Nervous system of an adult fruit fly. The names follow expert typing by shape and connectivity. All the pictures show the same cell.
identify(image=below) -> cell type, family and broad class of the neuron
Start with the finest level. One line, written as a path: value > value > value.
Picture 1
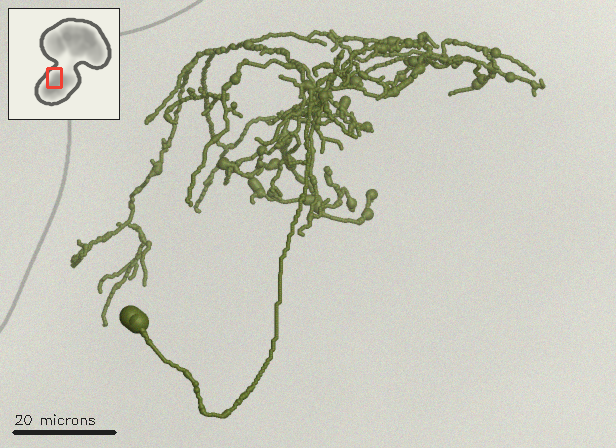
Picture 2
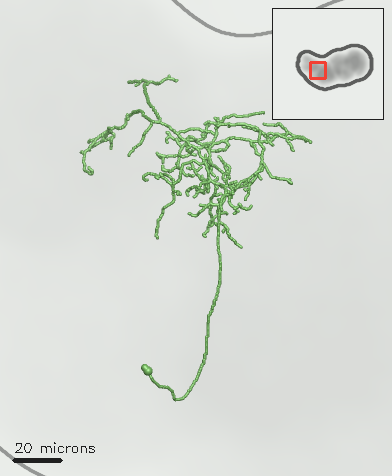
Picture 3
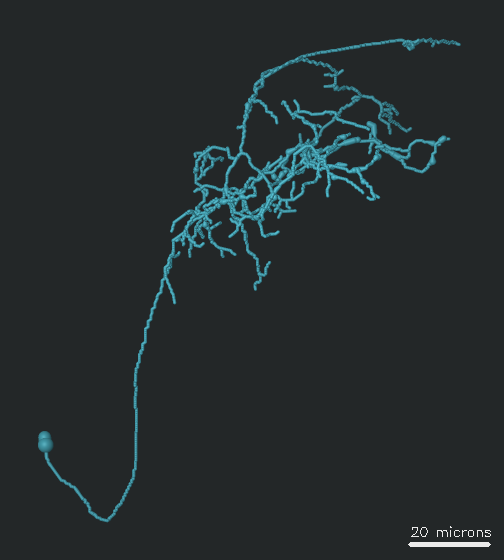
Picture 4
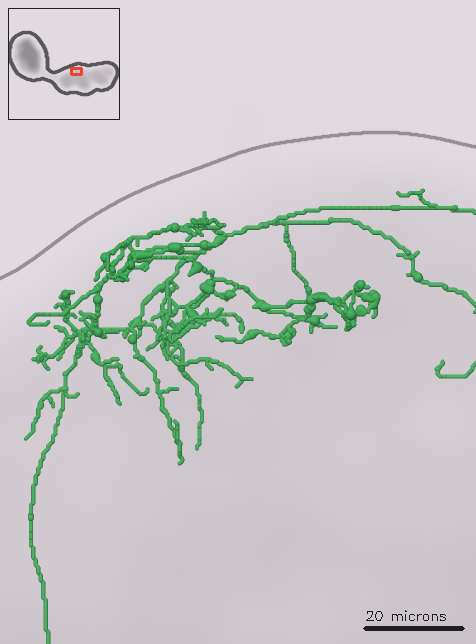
IN03B085 > hemilineage 03B > nerve-cord intrinsic neuron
